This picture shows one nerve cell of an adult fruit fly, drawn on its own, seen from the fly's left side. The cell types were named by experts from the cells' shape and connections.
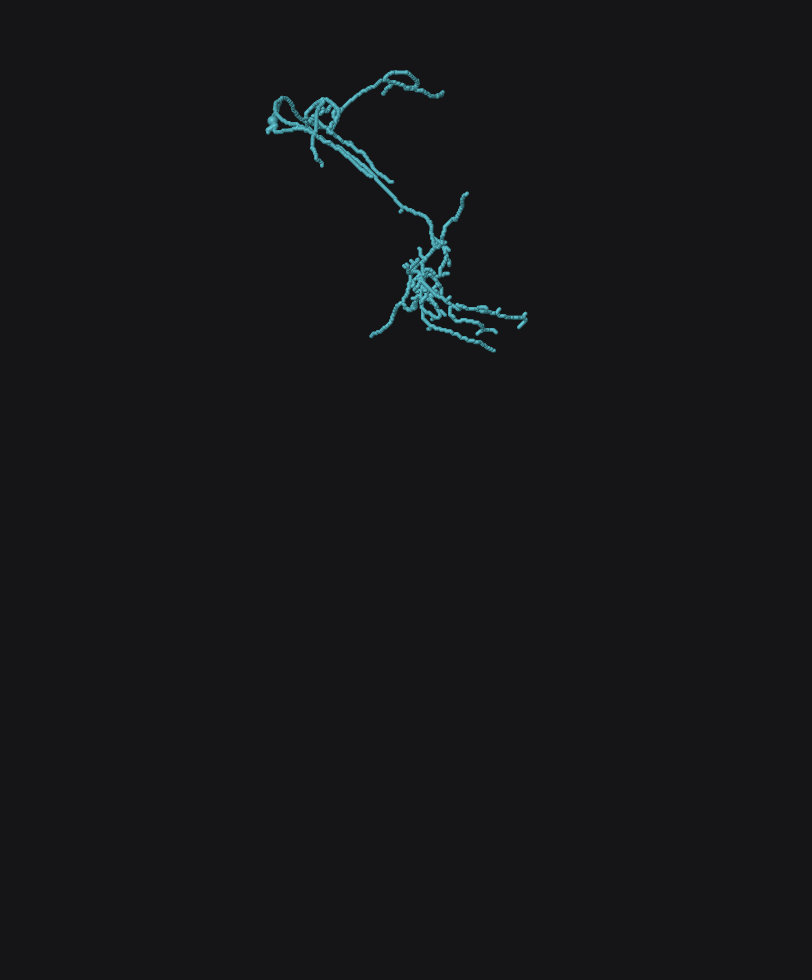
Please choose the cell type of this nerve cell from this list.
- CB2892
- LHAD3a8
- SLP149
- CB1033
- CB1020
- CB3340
LHAD3a8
